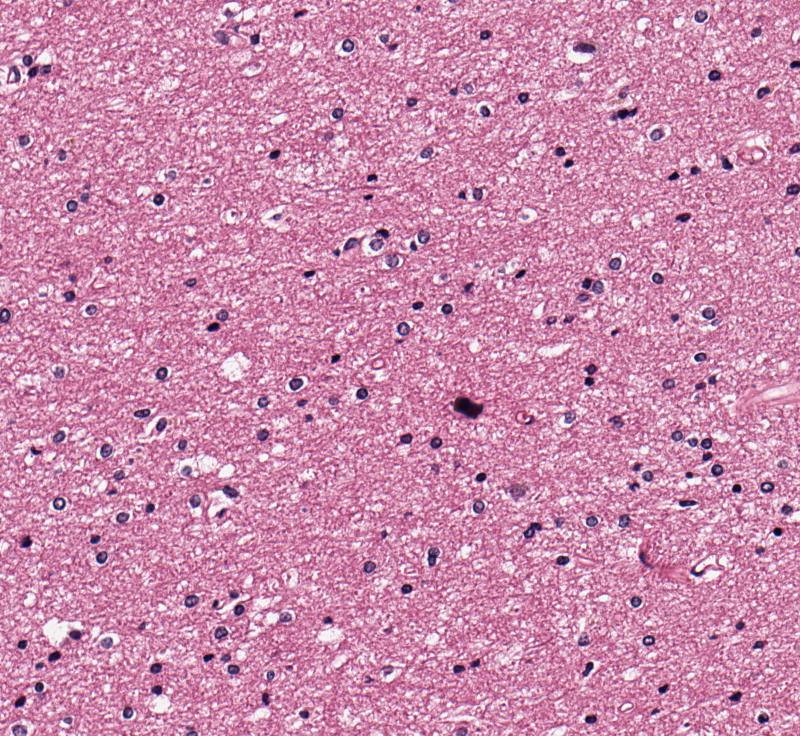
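Cerebral cortex, H&E: the whole field is one uniform sheet of finely fibrillary pink matrix, with scattered cells and no organised units. The nuclei are small, round and darkly stained, and many sit inside a clear perinuclear halo. You'll see the cells lie singly, spread fairly evenly across the whole field.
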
